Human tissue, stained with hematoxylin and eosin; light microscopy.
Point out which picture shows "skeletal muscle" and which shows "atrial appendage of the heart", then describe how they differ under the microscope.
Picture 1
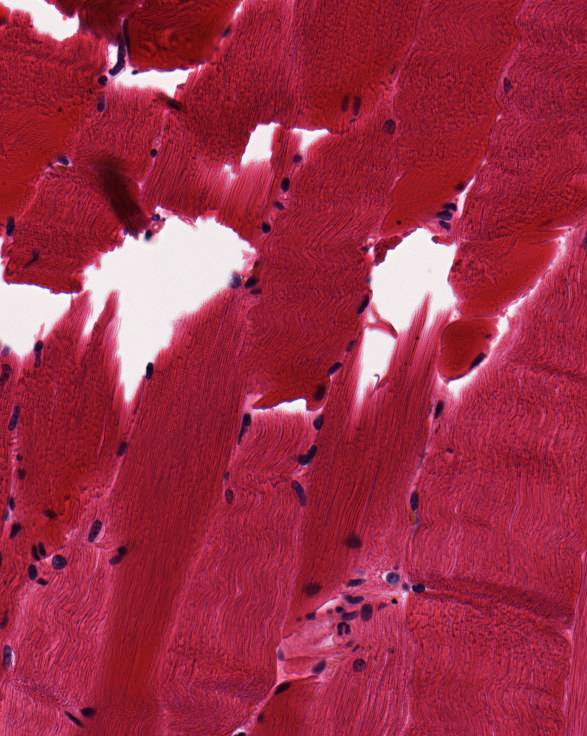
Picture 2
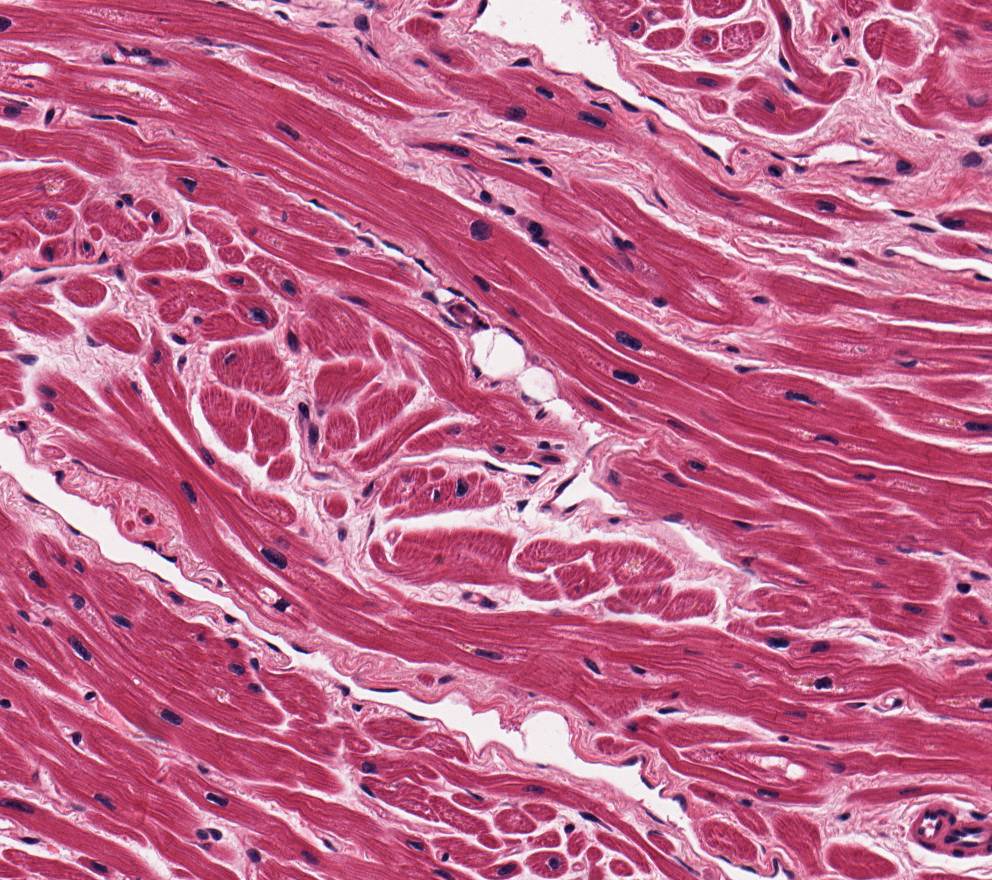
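Quick answer: skeletal muscle is picture 1, atrial appendage of the heart is picture 2. Both stain deeply, a dense red-pink in the first and an even pink-red in the second. The skeletal muscle fibres are unbranched broad bands with elongated dark nuclei along their edges rather than their centres, plus a small cluster of nuclei between fibres in the lower middle-right. In the atrial appendage the fibres branch and rejoin, the oval nuclei sit centrally, and a group near the middle is cut across into rounded and polygonal profiles.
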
